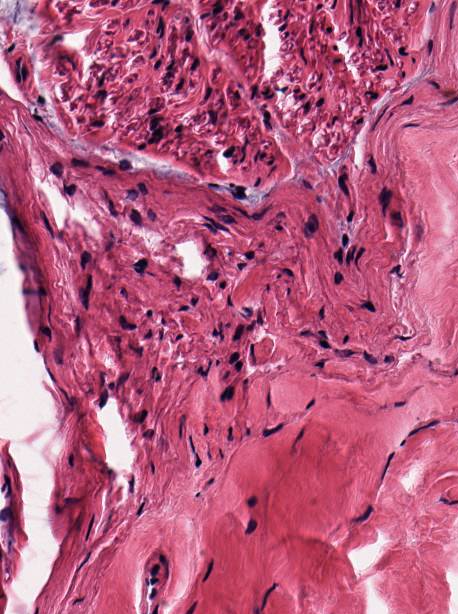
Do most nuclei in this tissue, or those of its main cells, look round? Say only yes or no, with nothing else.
No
